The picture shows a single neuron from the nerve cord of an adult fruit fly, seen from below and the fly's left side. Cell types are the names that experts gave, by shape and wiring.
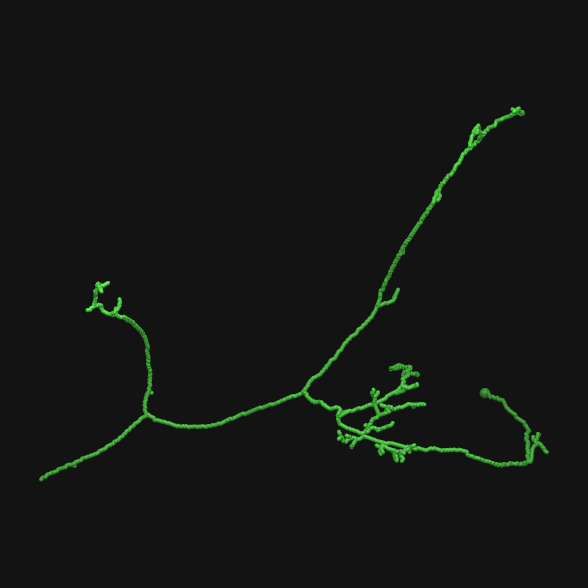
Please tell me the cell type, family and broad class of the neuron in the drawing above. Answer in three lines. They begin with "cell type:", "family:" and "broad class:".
cell type: IN18B056
family: hemilineage 18B
broad class: nerve-cord intrinsic neuron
